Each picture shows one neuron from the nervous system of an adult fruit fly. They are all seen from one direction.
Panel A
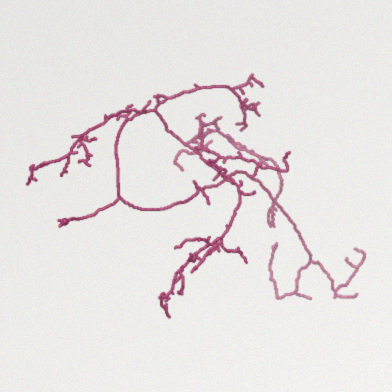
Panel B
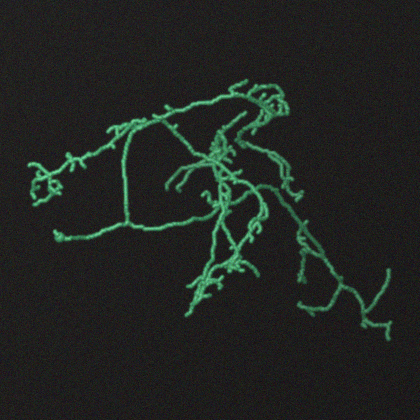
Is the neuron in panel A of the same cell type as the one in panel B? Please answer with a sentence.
They are of the same cell type.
